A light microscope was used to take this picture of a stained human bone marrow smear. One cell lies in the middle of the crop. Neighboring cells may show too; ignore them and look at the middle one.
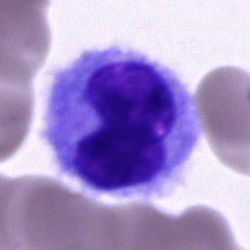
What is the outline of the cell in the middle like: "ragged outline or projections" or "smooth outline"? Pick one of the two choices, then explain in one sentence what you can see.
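Ragged outline or projections. The cell outline is roughly round with a slightly ragged edge.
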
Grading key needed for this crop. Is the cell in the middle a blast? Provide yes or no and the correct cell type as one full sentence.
No, the cell at the centre is categorised not as a blast but as a monocyte.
